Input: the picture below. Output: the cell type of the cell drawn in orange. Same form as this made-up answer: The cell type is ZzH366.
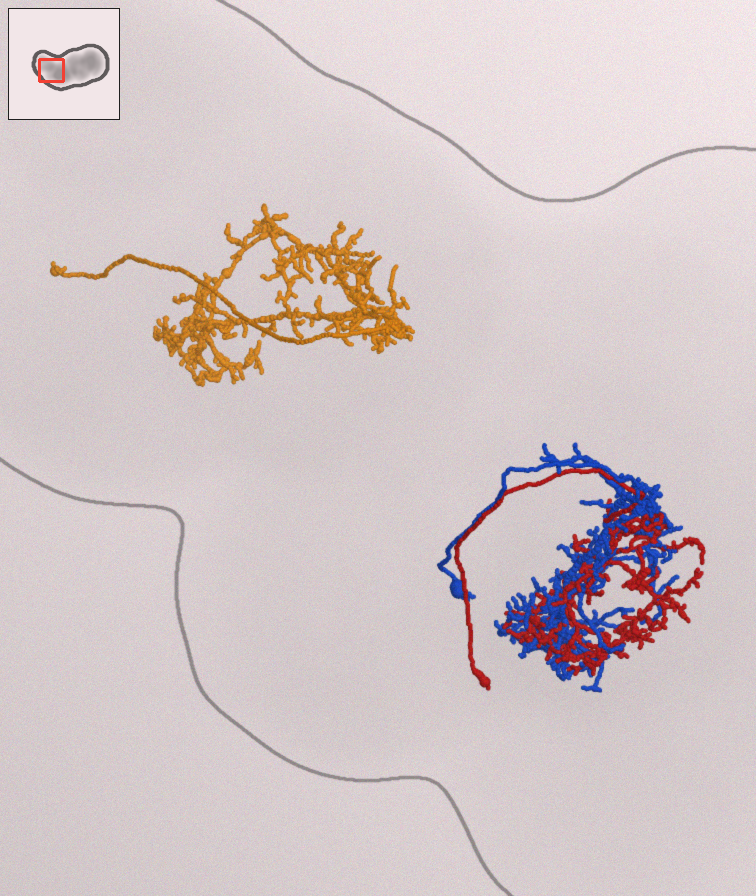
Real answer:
The cell type is IN12B025.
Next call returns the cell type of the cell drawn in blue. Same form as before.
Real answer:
The cell type is IN12B022.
